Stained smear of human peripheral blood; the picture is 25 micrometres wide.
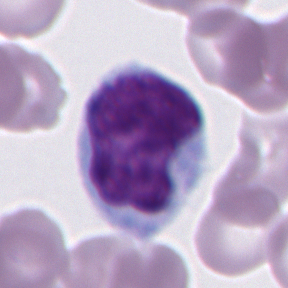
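Typical lymphocyte in a stained smear of human peripheral blood, light microscope. The cell has a smooth, oval outline and measures about 15 by 11 micrometres. Its nucleus, about 12 by 11 micrometres, fills about 70% of the cell's area and has a notch on its right side. The cytoplasm is pale blue, with no granules visible.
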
